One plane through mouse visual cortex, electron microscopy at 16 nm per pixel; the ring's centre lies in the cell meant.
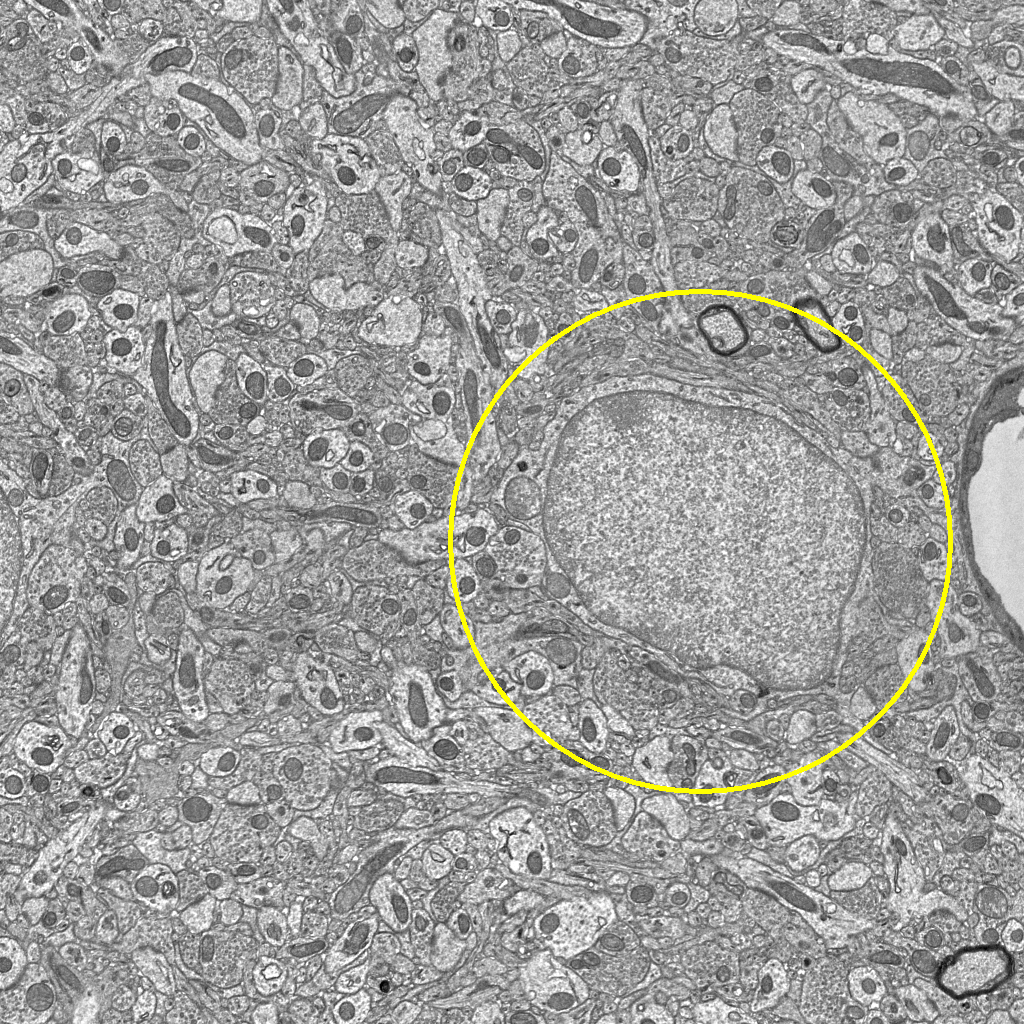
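Astrocyte, mouse visual cortex, electron micrograph. Position: the whole nucleus lies inside the ring. Size and shape: large and rounded, filling most of the cell body. Chromatin: pale and finely grained, with no thick dark band along the envelope. Also noted: a slightly darker patch of chromatin at the upper left of the nucleus.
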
